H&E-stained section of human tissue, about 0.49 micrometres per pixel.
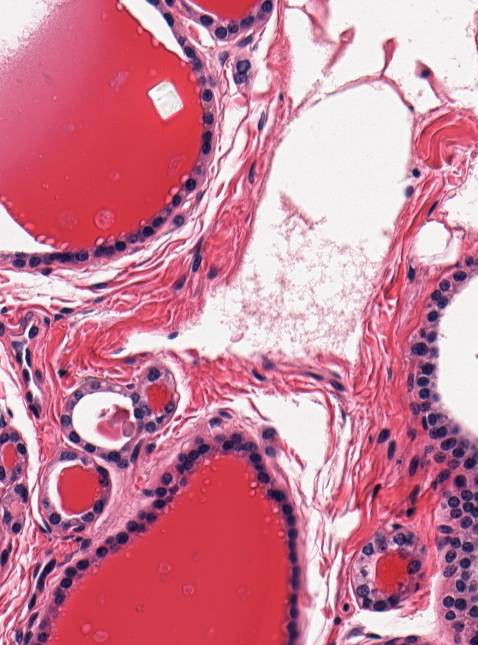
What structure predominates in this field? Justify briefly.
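Here the thyroid follicle is the main structure. Large follicles of homogeneous deep red material occupy the top left and the bottom, with a cluster of small ones in the lower left quarter, all lined by a single layer of cuboidal to flattened cells.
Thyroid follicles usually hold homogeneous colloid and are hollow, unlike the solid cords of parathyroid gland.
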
